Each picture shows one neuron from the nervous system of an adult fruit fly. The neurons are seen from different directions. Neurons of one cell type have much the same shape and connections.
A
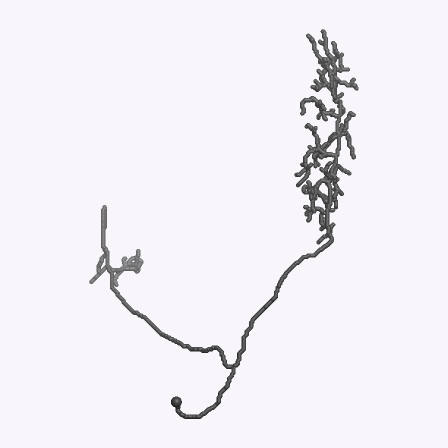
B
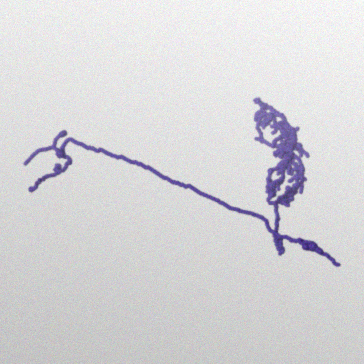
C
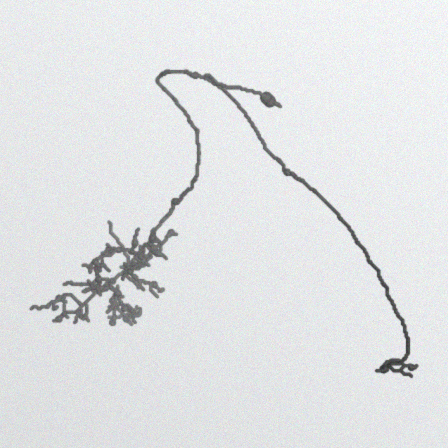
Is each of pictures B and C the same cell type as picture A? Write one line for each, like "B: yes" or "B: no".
B: yes
C: yes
